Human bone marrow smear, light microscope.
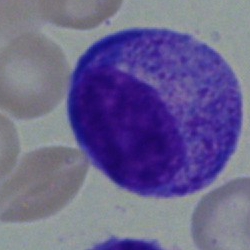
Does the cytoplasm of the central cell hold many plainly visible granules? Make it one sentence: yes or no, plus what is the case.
Yes, there is a large number of visible granules in the cell's cytoplasm.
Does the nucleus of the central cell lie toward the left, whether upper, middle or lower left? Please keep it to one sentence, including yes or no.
Yes, on the left side of the cell lies its nucleus.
